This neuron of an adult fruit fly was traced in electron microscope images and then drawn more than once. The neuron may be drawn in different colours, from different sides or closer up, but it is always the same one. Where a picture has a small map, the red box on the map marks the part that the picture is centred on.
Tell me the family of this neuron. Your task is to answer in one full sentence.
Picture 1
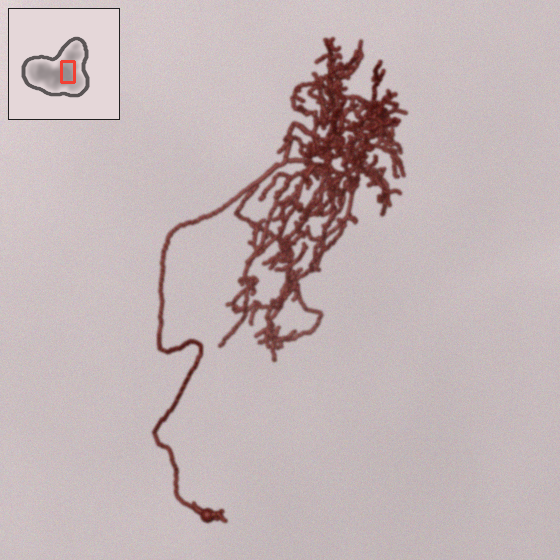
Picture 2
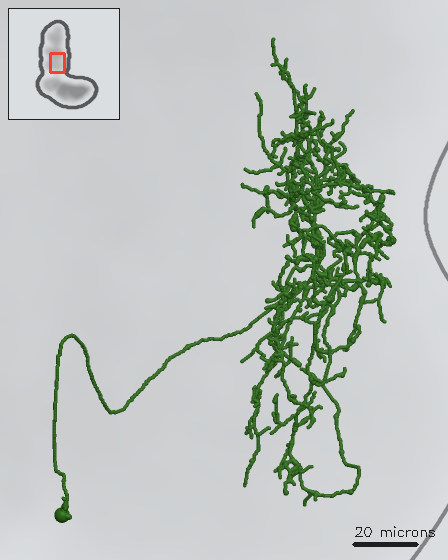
It is hemilineage 02A that names the family of this neuron.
